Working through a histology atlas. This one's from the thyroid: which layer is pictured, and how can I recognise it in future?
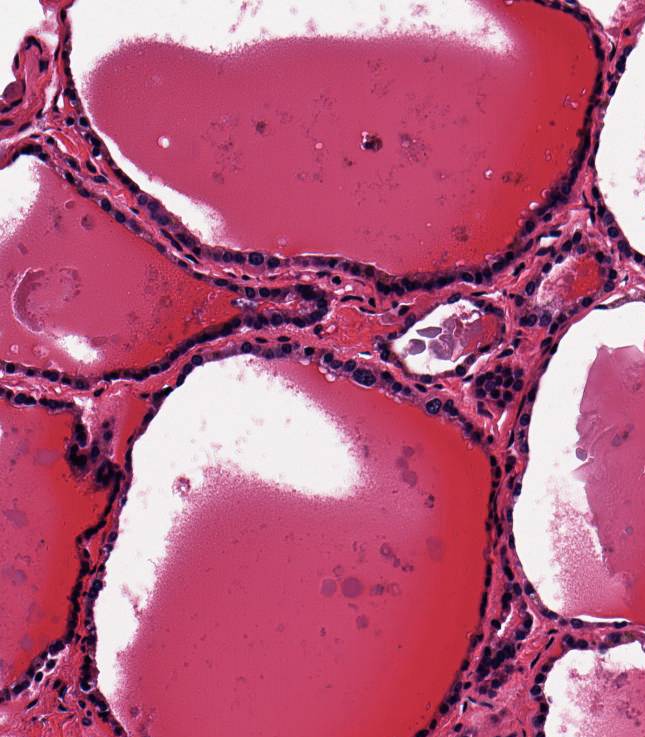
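Answer: thyroid follicle. A few large, closely packed follicles fill the field, separated only by thin partitions, and their lumens hold homogeneous, deeply pink colloid.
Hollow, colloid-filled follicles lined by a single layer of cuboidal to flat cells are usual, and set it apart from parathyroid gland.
Each is lined by flattened cells with small, dark, evenly spaced nuclei.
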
